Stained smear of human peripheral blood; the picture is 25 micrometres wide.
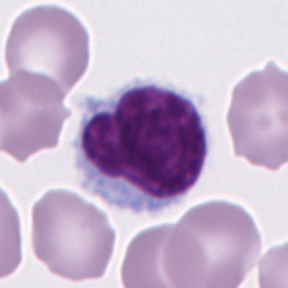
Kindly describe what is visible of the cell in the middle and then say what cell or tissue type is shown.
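Hmm, a notch on the upper left of the nucleus sets off a smaller rounded lobe on its left side. The cytoplasm is pale blue, without vacuoles, and the outer edge is frayed and fuzzy rather than smooth. It's a hairy cell.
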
